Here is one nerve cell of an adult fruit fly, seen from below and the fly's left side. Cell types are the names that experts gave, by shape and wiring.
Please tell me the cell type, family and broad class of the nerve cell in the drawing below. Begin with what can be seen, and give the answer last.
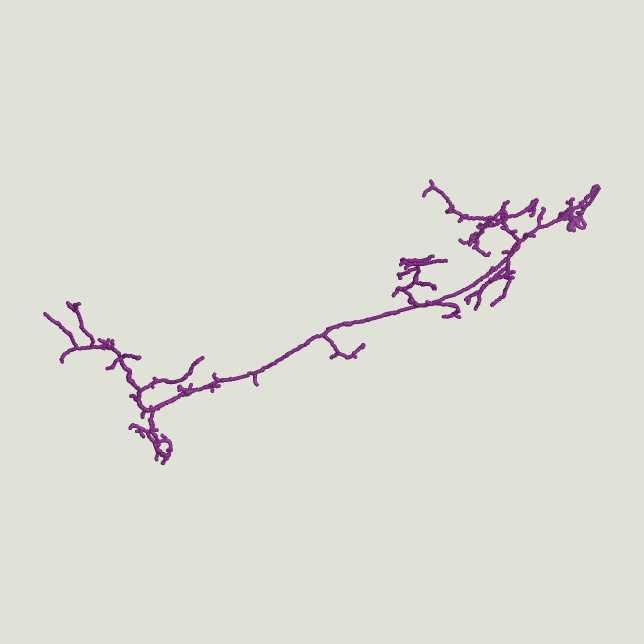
Dozens of branch ends can be seen. As drawn here it is wider than it is tall. Its cell type is IN09A019. The family is hemilineage 09A. This is a nerve-cord intrinsic neuron.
